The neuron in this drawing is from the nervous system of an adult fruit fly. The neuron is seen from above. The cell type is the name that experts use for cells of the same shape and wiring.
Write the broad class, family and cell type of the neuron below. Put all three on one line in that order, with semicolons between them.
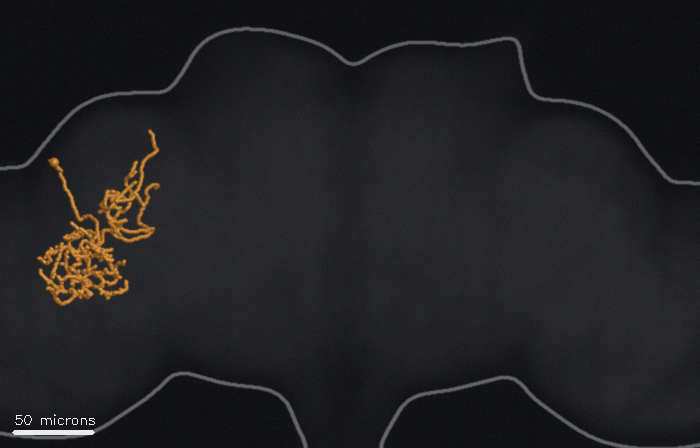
central-brain intrinsic neuron; hemilineage VLPl2_posterior; LHAV2b9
